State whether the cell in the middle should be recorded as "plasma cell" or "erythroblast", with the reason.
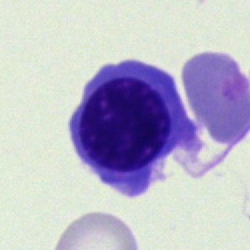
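Erythroblast, I'd say. What decides it is the nucleus: it fills most of the cell and leaves only a rim of cytoplasm.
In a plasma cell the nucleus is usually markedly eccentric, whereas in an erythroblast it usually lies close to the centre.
Apart from that, the chromatin is dense and dark purple, and the cytoplasm is blue. The outline is irregular, with ragged cytoplasmic tags at the lower right.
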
